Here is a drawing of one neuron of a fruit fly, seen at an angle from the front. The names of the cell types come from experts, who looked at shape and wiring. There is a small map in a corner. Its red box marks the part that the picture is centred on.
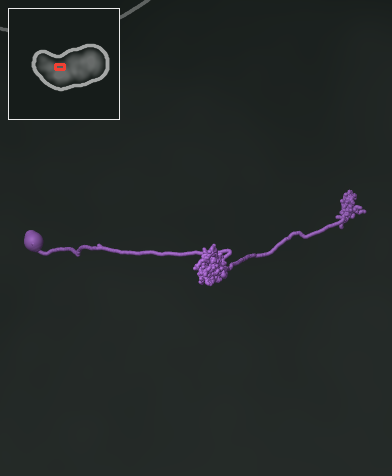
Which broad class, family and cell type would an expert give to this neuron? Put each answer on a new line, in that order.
optic-lobe intrinsic neuron
T
T3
